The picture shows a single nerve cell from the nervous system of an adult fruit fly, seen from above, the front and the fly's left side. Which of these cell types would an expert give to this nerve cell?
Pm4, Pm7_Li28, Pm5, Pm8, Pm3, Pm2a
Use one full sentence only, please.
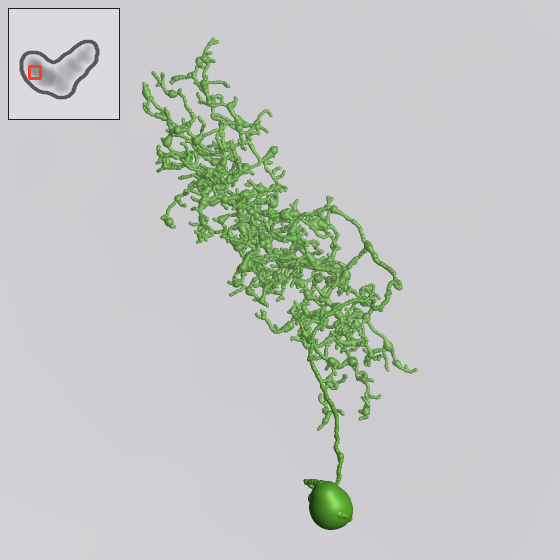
This nerve cell is a member of the Pm5 cell type.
